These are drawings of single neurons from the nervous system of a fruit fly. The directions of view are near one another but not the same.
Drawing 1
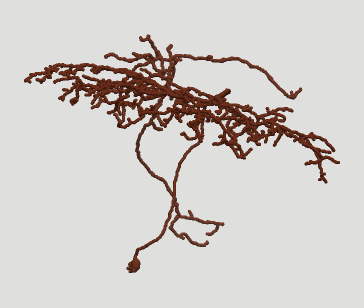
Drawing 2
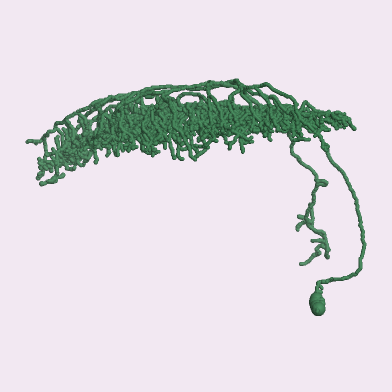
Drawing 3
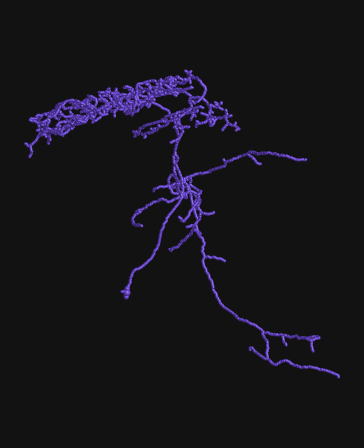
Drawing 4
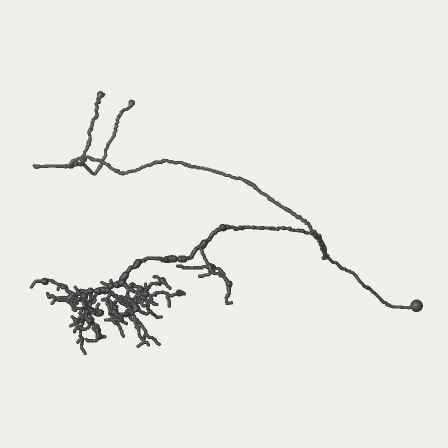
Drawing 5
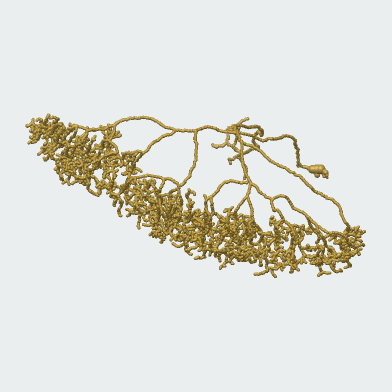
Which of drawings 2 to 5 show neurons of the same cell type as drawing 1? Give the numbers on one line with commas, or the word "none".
3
